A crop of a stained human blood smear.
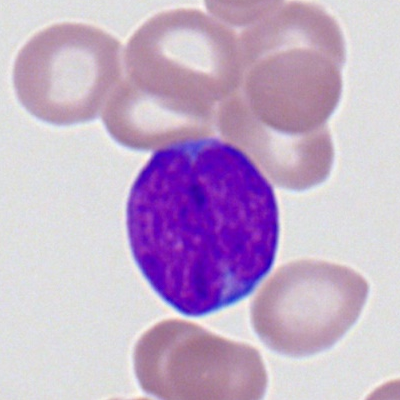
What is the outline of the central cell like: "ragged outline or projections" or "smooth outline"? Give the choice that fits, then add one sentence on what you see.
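Smooth outline. The cell outline is roundish to slightly oval and smooth.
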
